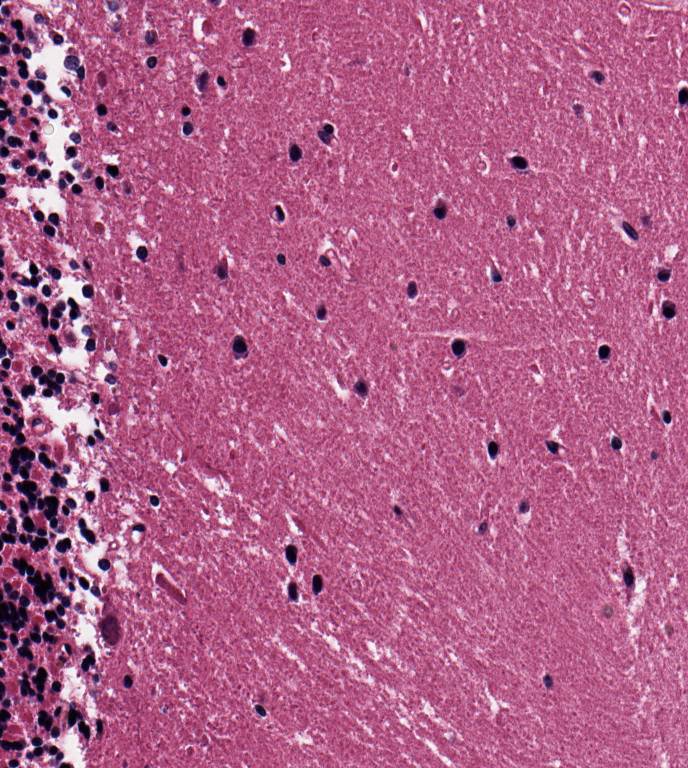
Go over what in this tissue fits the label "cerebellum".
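A narrow band crowded with small, round, darkly stained nuclei, showing very little cytoplasm, runs down the left edge. To the right lies broad, finely fibrillar pink neuropil with only sparse, widely scattered nuclei.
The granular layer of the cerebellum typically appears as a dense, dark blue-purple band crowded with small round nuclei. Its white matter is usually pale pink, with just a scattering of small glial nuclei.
The crowded left band and the sparsely nucleated pink area go with these two descriptions. Irregular white clefts part the band's cells and line its border with the pink area.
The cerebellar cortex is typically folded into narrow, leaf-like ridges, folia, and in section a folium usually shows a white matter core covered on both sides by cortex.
That does not appear here, where the band lies along one edge only.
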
